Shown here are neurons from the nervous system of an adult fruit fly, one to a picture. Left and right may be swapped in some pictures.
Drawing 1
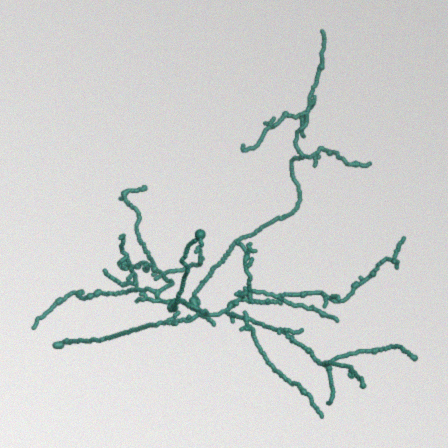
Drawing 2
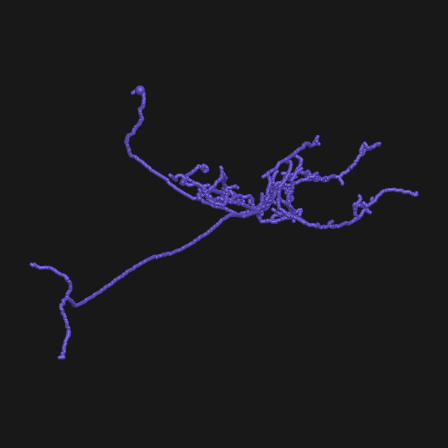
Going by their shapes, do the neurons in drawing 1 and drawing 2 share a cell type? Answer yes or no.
no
